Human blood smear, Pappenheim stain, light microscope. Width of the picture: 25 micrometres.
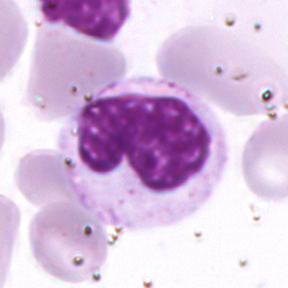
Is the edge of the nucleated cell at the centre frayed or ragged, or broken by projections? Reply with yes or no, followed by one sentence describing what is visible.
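No. The cell outline is round and smooth.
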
